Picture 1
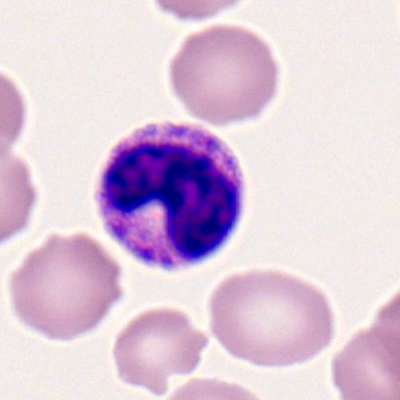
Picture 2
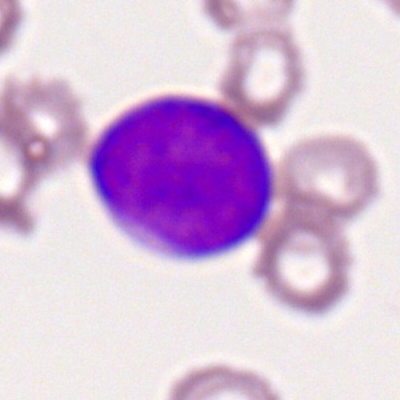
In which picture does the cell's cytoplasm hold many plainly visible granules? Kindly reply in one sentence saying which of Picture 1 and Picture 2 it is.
The cytoplasm of the cell shown in picture 1 carries many visible granules.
